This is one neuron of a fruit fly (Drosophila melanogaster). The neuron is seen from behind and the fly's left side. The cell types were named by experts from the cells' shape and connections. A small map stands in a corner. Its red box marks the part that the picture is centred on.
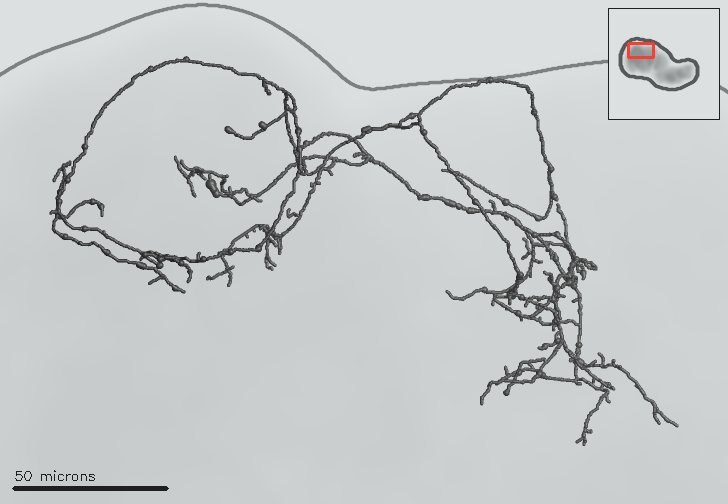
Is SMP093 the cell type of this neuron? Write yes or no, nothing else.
no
